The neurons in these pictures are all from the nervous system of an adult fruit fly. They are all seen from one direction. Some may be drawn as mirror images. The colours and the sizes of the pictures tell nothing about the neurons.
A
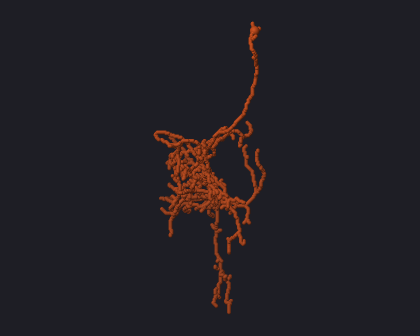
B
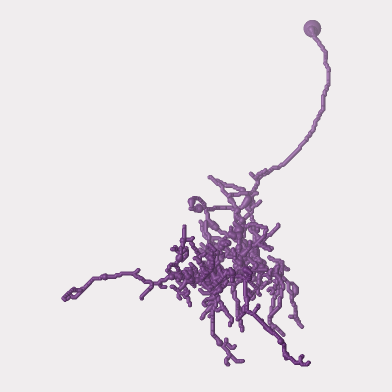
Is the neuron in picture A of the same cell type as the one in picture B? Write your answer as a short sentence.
They are of the same cell type.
